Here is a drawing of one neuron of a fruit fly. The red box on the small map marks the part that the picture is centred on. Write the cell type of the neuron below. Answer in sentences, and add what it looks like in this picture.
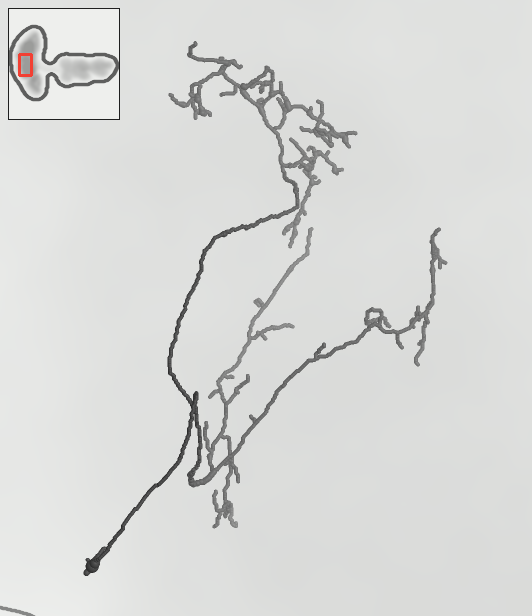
The cell type is SMP171. This is a central-brain intrinsic neuron. It lies in the brain. The picture shows dozens of branch ends.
